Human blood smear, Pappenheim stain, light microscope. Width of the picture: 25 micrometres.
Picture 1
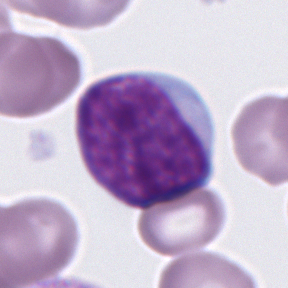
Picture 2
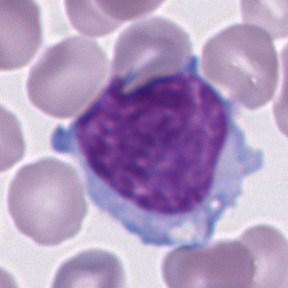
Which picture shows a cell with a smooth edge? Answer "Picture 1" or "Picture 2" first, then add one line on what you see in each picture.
Picture 1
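In picture 1: The cell outline is smooth and unbroken.
In picture 2: The cell outline is irregular and ragged along the right and lower sides.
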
